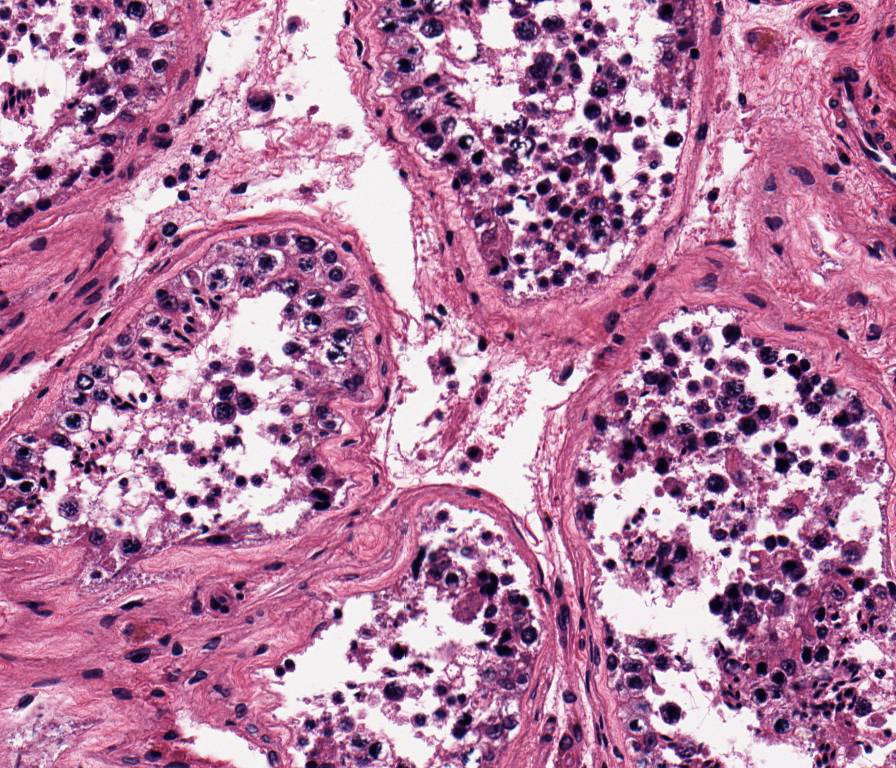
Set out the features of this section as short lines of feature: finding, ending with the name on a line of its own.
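Layout: rounded to oval tubules in cross-section, separated by bands of connective tissue
Tubule wall: thick, layered and pink, flattened spindle nuclei parallel to the outline
Contents: cells loosely scattered with many clear gaps, not an orderly layered lining
Dark nuclei: many small, very dark, dense and round, in tubules at top-centre and right
Name: testis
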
